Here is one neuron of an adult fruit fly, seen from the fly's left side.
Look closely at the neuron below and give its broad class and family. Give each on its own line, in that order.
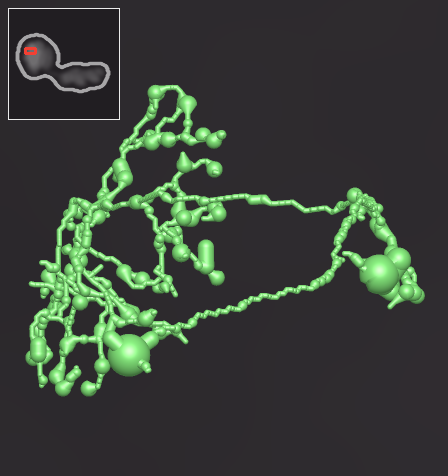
central-brain intrinsic neuron
hemilineage EBa1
